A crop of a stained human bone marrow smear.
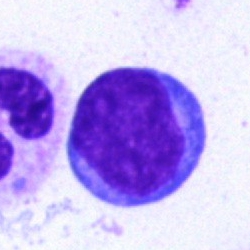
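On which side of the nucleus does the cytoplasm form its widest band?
On the right side.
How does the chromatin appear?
Mottled, with darker patches spread across the nucleus.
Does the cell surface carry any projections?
No, it has none.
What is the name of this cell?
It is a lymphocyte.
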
